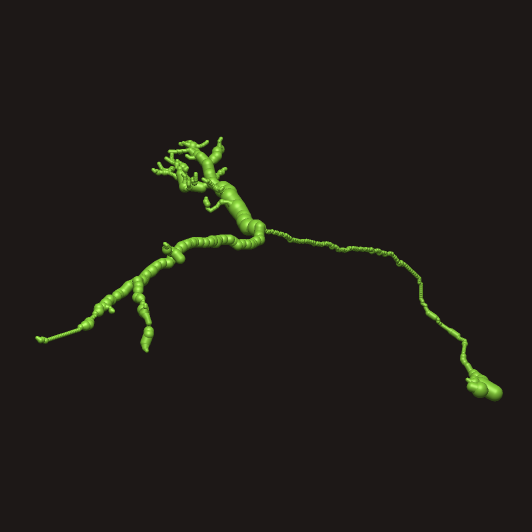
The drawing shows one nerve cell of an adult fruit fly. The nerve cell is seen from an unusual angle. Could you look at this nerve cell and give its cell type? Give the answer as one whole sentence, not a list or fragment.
This nerve cell is an instance of the cell type IN08B070_a.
